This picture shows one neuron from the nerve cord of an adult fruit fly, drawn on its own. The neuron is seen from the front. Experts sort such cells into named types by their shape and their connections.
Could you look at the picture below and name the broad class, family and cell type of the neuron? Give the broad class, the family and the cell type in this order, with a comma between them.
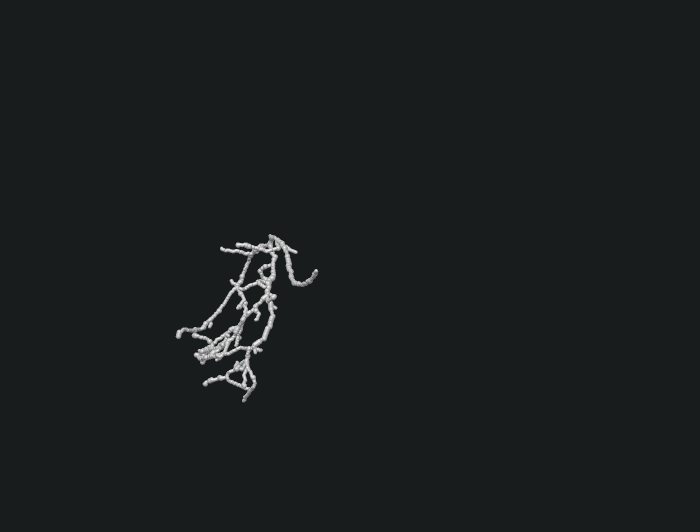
descending neuron, DNp, DNp56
